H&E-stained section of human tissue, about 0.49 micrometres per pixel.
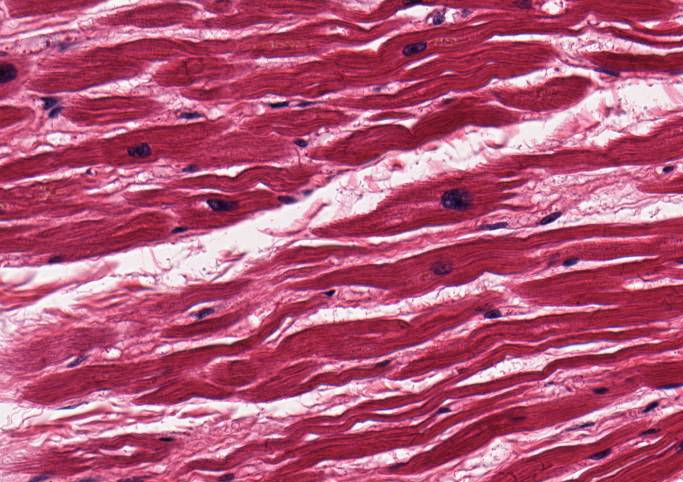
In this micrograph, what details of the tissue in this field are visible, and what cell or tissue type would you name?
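Parallel muscle fibres fill the whole field, running from lower left to upper right. Each fibre has its oval nucleus sitting in the centre, and the cytoplasm stains a deep pink-red. This tissue is the atrial appendage of the heart.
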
